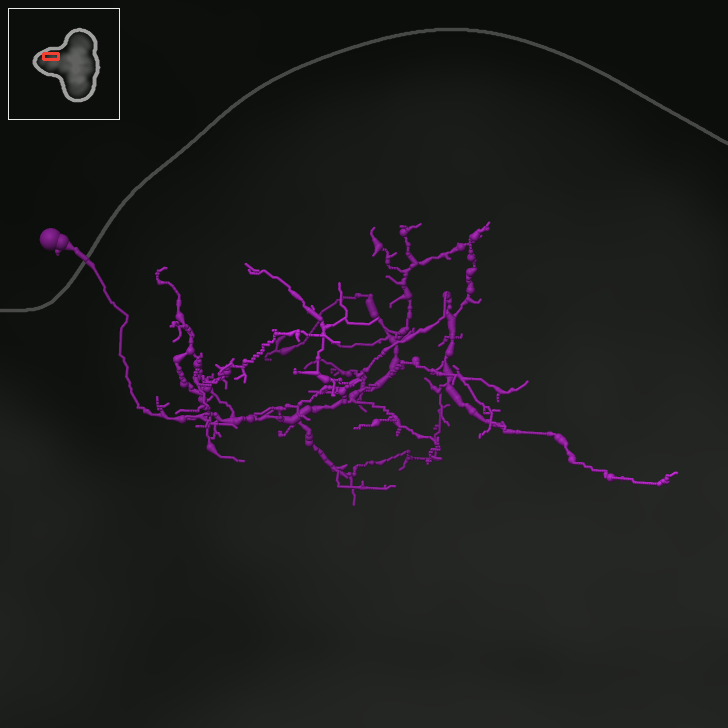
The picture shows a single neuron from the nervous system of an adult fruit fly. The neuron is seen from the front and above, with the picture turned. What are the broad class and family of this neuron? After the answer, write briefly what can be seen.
It is a nerve-cord intrinsic neuron. Its family is hemilineage 20A.22A. The picture shows dozens of branch ends. As drawn here it is wider than it is tall.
